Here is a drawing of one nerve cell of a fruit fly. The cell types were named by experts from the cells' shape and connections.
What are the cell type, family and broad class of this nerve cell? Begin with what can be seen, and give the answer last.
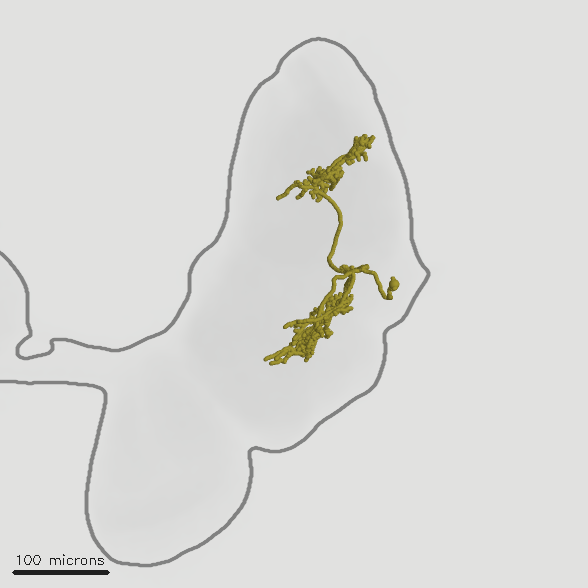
It lies in the brain. From top to bottom in the picture it spans about 250 microns. The cell type is CL114. The family is hemilineage ALv1. This is a central-brain intrinsic neuron.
